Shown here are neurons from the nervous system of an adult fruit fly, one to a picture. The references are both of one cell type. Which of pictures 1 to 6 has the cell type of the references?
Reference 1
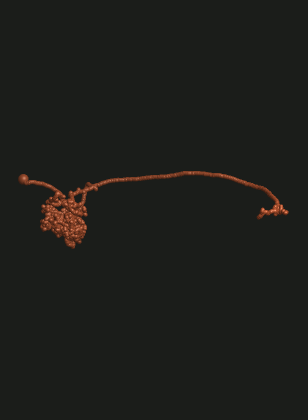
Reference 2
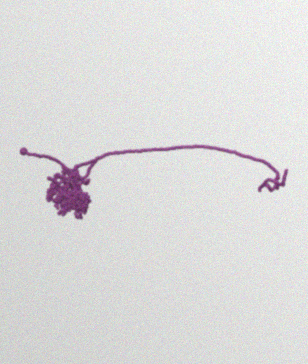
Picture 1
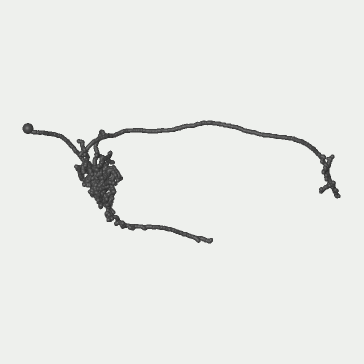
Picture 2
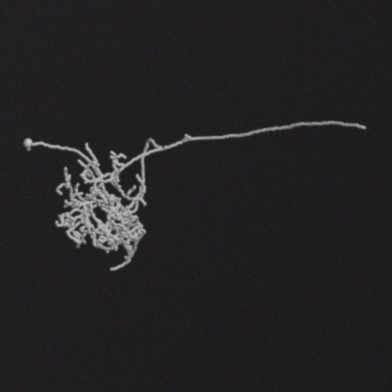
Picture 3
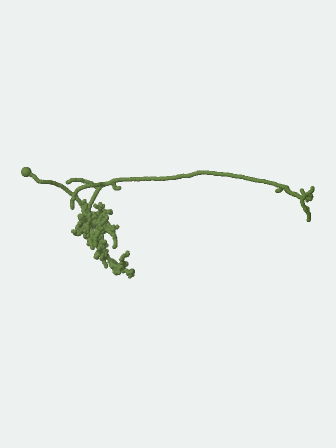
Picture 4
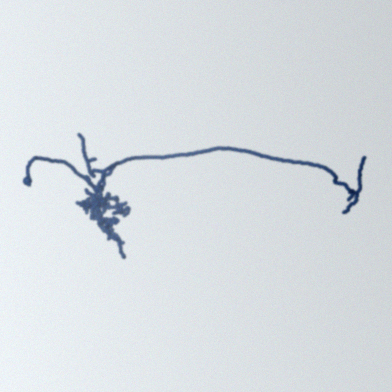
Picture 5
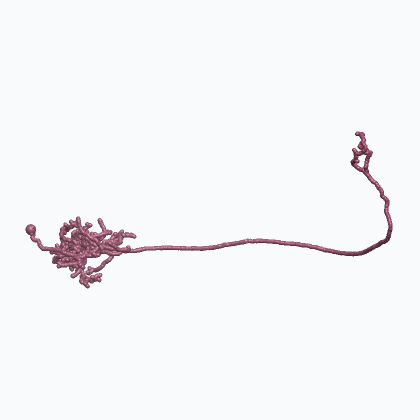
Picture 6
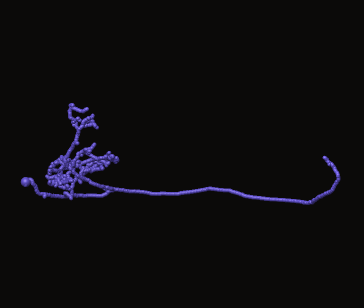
Picture 2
